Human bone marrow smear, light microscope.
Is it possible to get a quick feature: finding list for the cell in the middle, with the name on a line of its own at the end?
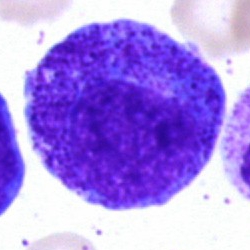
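Outline: round, all the way
Nucleus: off-centre, see it sitting toward the lower right
Chromatin: fine, not coarsely clumped
Granules: numerous and purple, filling the cytoplasm
So this is: promyelocyte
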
